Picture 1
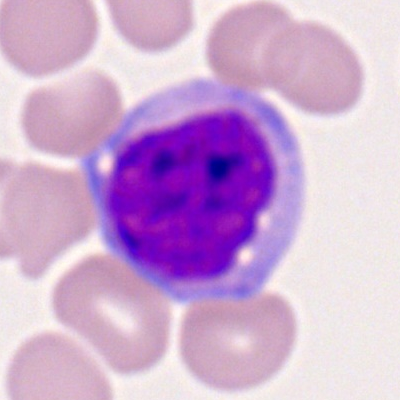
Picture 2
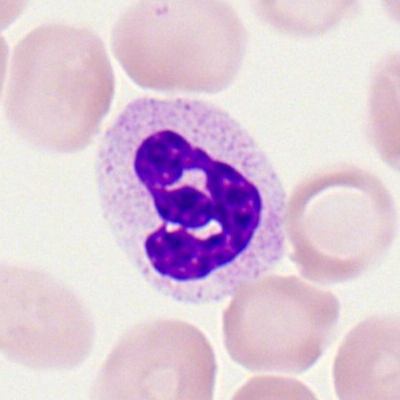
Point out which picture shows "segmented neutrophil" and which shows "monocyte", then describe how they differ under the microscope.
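Picture 1 shows a monocyte, and picture 2 a segmented neutrophil. In the monocyte the nucleus is large and fills most of the cell, whereas the neutrophil's nucleus is divided into several lobes joined in a curved chain. The monocyte's cytoplasm is pale blue, its rim wider on the right than on the left, with a few small clear spots at its edge. The neutrophil's cytoplasm is plentiful and pale pinkish-lilac, with fine, small pinkish-purple granules scattered evenly through it. The neutrophil's chromatin is dark purple and coarsely clumped.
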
